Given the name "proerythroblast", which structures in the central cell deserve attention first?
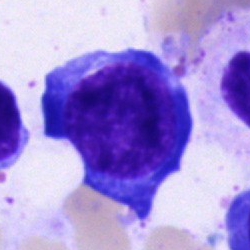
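Outline irregular, with a pointed projection at the lower edge. Nucleus occupies most of the cell. Cytoplasm deep blue, a narrow rim, wider left of the nucleus than right. Cell is a proerythroblast.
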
